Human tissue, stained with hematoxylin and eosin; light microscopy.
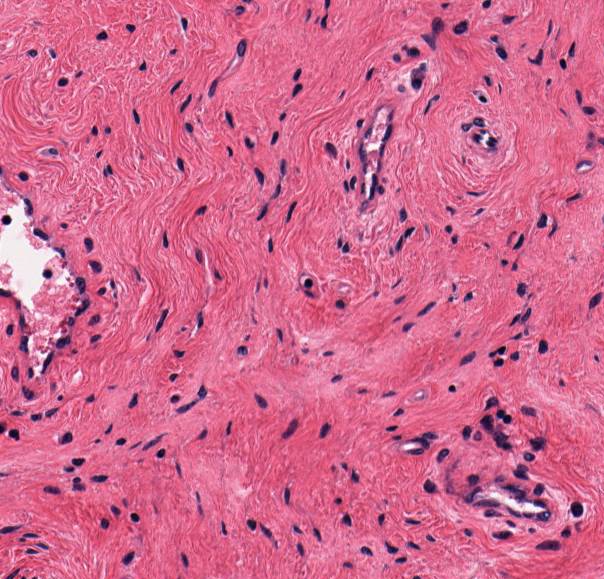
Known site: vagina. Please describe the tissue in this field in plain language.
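Dense pink collagenous stroma seems to fill the whole field, and I find no epithelium. Its fibres are wavy, gathered in bundles that swirl in varied directions. Between them lie sparse spindle-shaped cells with elongated dark nuclei; these nuclei look small and fairly uniform in size and shape.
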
